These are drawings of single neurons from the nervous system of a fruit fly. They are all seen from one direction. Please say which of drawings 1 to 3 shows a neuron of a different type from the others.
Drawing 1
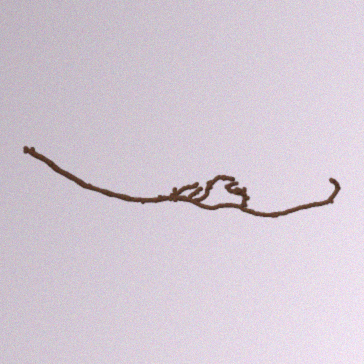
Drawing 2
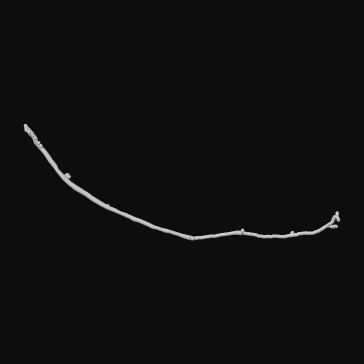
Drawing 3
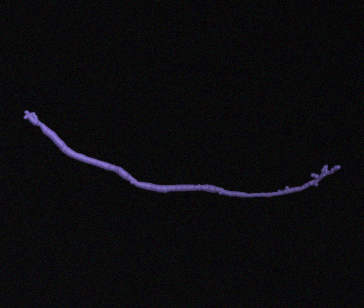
Drawing 1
